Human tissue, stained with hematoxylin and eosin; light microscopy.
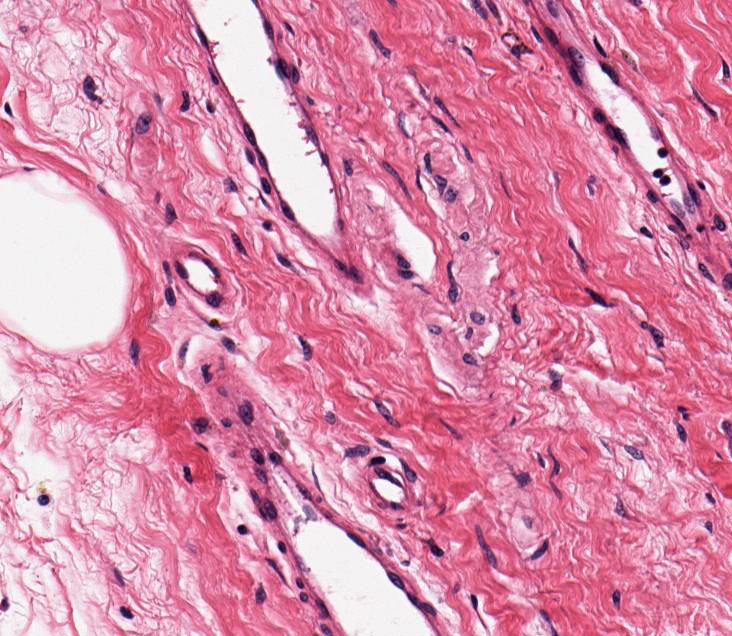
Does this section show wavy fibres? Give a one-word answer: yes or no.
Yes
